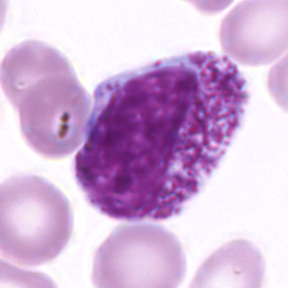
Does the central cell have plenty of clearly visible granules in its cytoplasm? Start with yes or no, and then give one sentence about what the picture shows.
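Yes. Coarse reddish-purple granules crowd the cytoplasm on the right side of the cell.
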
